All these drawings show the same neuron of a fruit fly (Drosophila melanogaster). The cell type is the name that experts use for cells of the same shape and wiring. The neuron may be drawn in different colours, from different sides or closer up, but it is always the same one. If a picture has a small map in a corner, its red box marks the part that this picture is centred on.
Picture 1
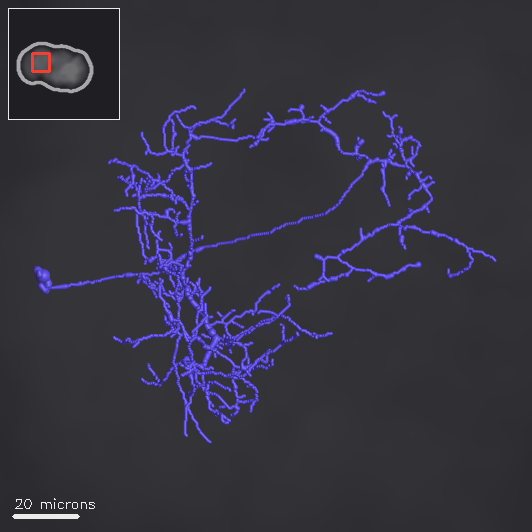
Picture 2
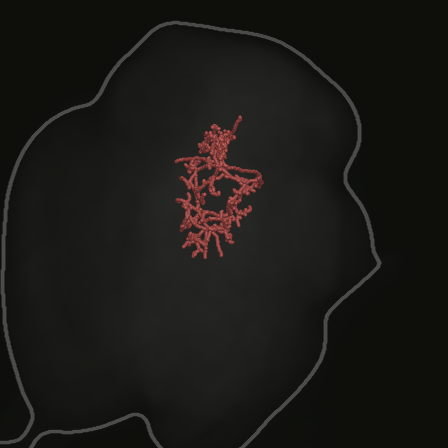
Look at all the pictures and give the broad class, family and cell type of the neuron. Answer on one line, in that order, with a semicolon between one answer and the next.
central-brain intrinsic neuron; hemilineage VLPa1_medial; aSP10A_a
